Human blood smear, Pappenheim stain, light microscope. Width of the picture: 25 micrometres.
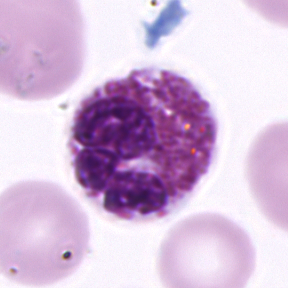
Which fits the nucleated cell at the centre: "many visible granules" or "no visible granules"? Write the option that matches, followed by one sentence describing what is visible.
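Many visible granules. The cytoplasm is packed with purple granules.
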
